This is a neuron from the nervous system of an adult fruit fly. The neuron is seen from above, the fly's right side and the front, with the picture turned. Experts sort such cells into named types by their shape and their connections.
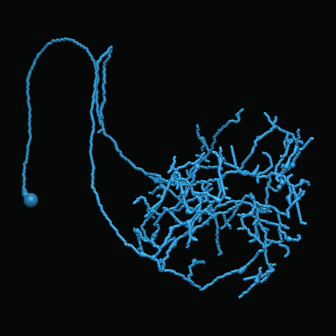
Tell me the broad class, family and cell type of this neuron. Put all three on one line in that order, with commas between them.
central-brain intrinsic neuron, hemilineage LHl1, LHAV4a5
